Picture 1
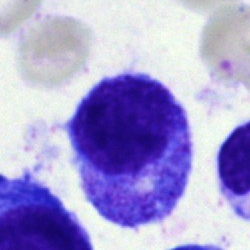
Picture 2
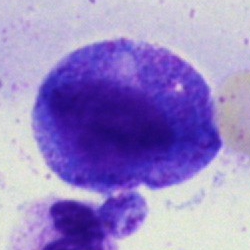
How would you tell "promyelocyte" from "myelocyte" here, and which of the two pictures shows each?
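Picture 1 shows a myelocyte, and picture 2 shows a promyelocyte. The myelocyte has a round to slightly oval outline with a smooth border, whereas the promyelocyte is roughly round with a small pointed bulge on its right side. In the myelocyte the chromatin is very dark purple and looks dense; the promyelocyte has a dark purple nucleus whose border merges softly into the cytoplasm. The cytoplasm of the promyelocyte stains a deep blue-violet.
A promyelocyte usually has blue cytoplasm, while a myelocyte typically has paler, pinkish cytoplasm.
Pale grey cells without nuclei lie near the upper left and upper right of the myelocyte but do not touch it.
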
